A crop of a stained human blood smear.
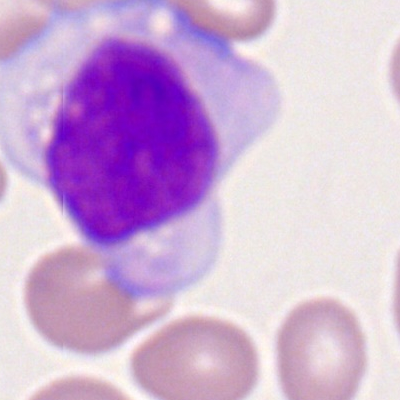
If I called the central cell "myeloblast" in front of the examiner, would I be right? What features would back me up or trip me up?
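Several small clear vacuoles lie in the cytoplasm, most visibly on the left side and in the lower bulge.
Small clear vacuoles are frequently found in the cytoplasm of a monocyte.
The name myeloblast does not fit; the central cell is a monocyte. No distinct granules are seen in its cytoplasm. Red cells lie against its upper and lower edges.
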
